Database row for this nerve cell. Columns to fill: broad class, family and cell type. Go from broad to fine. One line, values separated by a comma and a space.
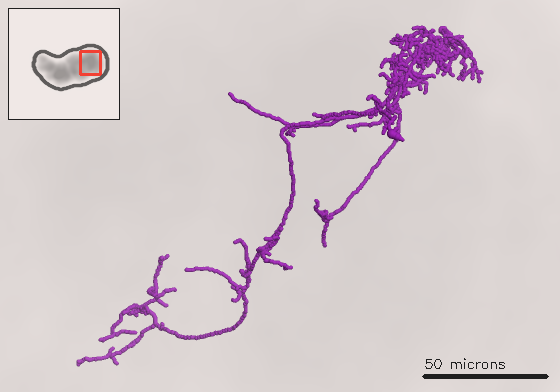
central-brain intrinsic neuron, hemilineage CREa2_ventral, AOTU017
